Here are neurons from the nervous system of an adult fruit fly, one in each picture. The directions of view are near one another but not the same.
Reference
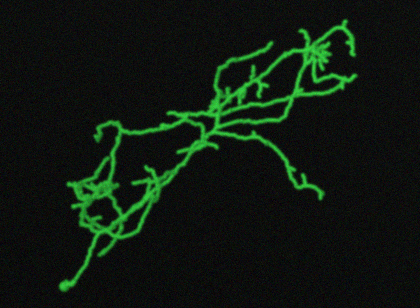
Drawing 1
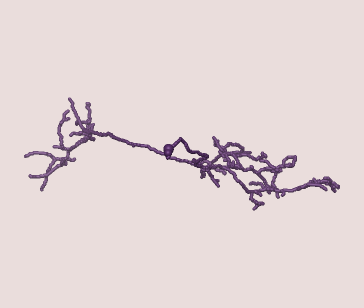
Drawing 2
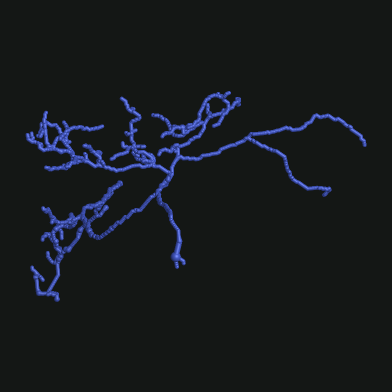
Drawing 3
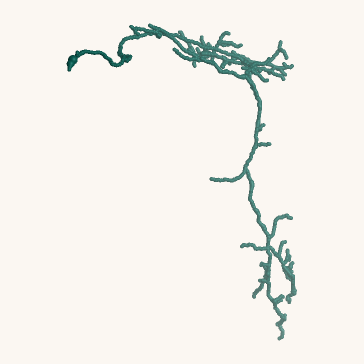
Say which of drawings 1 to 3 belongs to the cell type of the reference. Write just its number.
1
